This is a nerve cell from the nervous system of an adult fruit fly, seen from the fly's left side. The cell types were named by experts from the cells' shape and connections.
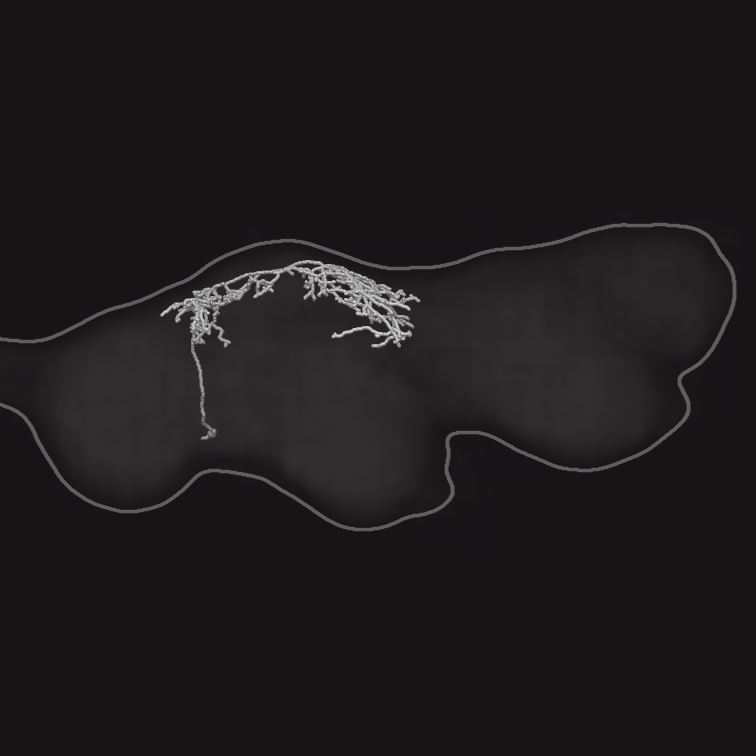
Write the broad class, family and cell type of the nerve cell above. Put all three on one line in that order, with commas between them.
nerve-cord intrinsic neuron, hemilineage 12A, IN12A043_a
